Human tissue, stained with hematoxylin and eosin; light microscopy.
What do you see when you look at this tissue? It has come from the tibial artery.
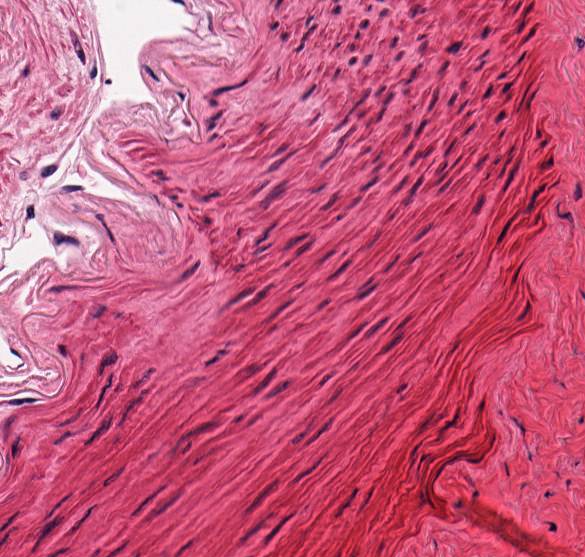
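Tissue type: smooth muscle, in a broad band running diagonally from lower left to upper right. Cell arrangement: parallel, along the band's length. Nuclei: elongated and cigar-shaped. Cytoplasm: pink with eosin.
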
